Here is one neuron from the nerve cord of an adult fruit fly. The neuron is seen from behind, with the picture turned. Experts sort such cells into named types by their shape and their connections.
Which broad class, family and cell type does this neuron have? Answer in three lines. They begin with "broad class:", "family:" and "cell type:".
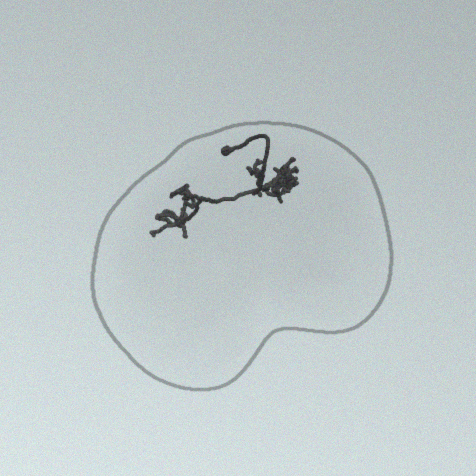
broad class: ascending neuron
family: hemilineage 19B
cell type: AN19B079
